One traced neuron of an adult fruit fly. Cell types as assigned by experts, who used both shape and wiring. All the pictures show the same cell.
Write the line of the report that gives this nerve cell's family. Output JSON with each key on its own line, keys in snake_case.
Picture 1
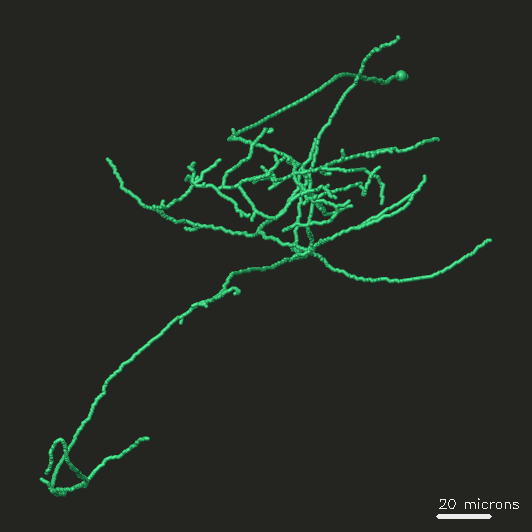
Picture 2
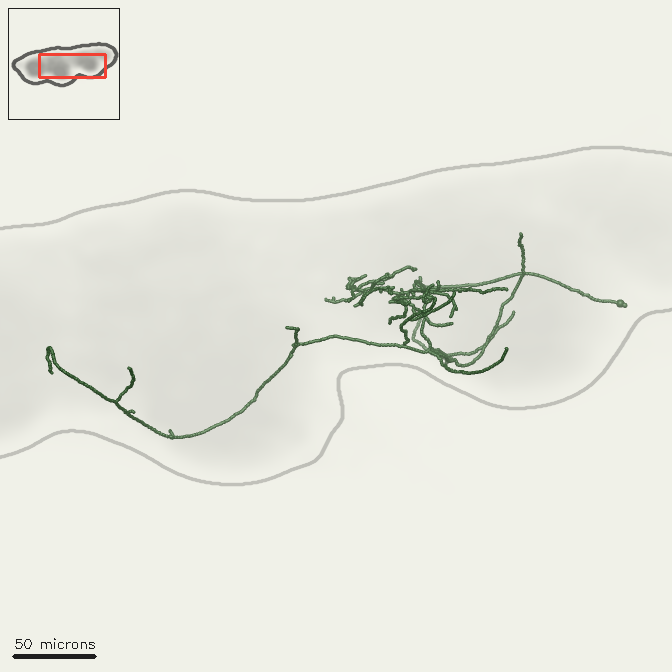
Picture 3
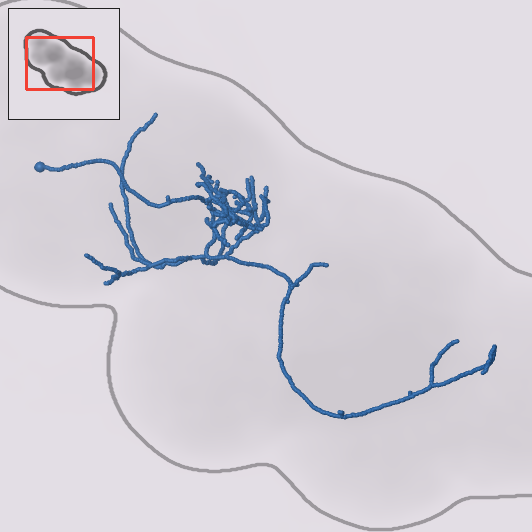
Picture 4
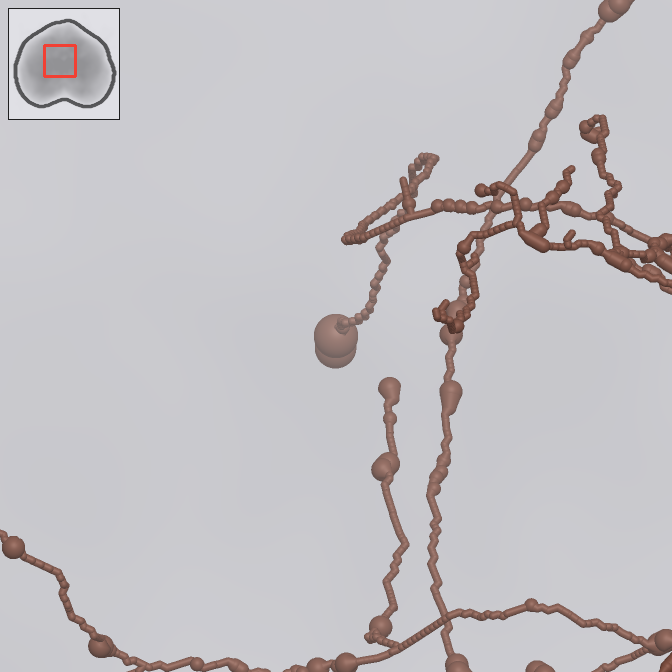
{
 "family": "hemilineage 12B"
}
